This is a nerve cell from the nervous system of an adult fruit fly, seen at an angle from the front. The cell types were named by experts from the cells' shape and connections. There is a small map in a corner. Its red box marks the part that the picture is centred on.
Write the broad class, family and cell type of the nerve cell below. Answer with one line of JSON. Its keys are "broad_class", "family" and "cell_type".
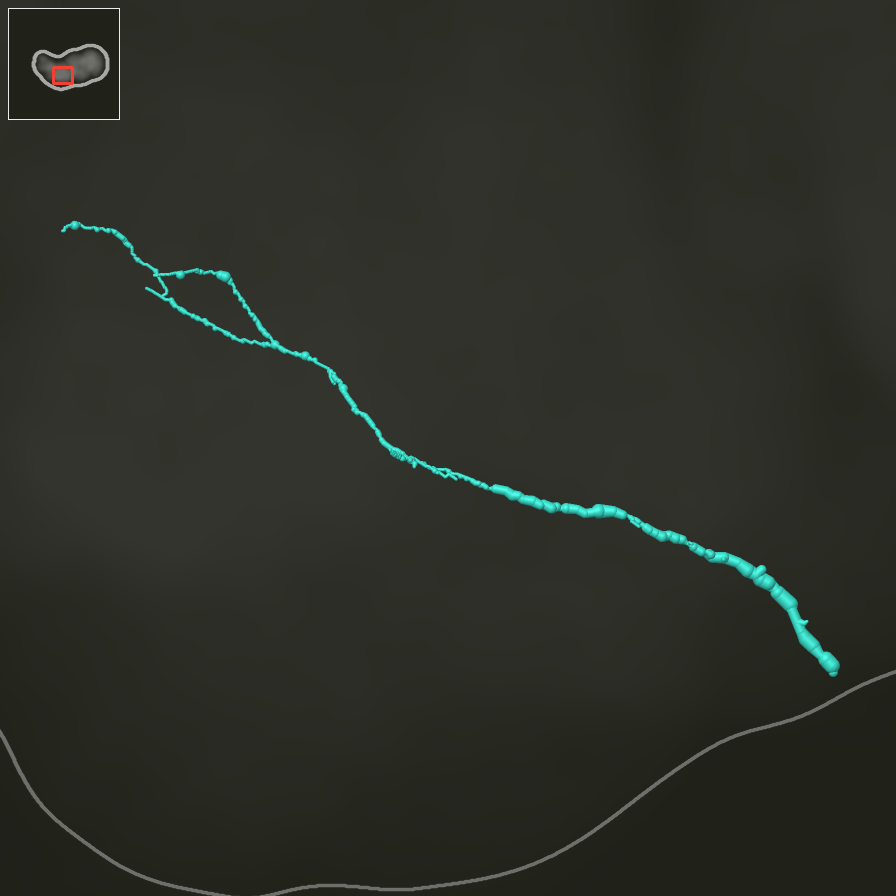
{"broad_class": "sensory neuron entering the nerve cord", "family": "class mechanosensory proprioceptive", "cell_type": "SNpp53"}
